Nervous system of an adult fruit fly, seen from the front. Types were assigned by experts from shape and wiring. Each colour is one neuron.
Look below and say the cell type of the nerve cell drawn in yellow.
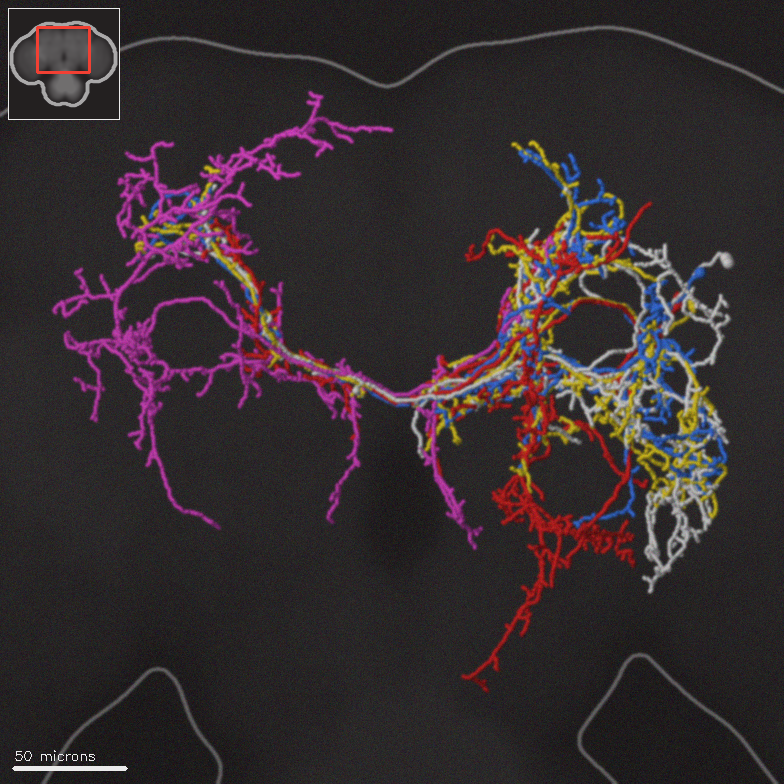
AVLP713m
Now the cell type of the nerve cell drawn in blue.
SIP108m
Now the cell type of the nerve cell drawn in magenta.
SIP109m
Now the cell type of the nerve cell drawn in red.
VES205m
